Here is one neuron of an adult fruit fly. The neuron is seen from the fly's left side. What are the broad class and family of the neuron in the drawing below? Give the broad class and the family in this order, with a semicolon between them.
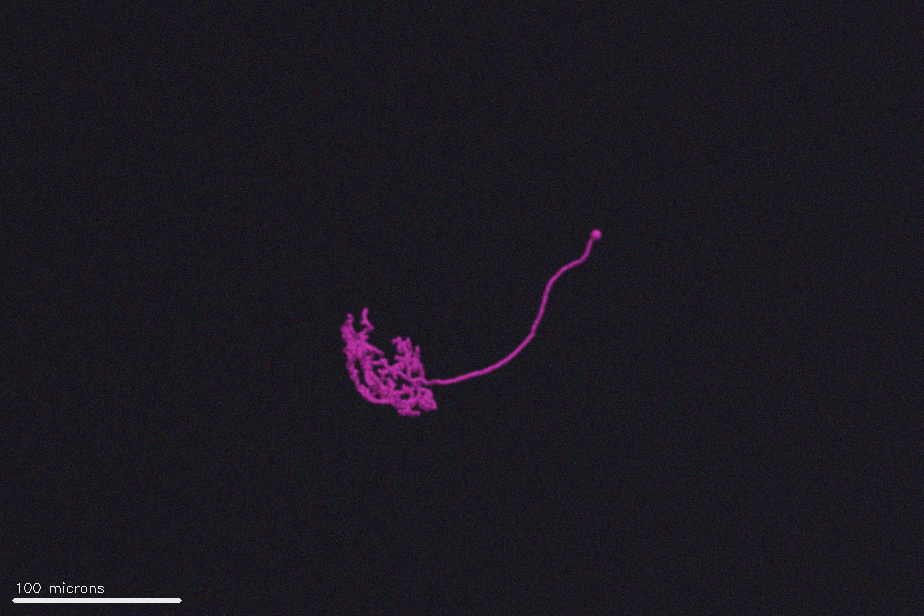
central-brain intrinsic neuron; hemilineage VLPp1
